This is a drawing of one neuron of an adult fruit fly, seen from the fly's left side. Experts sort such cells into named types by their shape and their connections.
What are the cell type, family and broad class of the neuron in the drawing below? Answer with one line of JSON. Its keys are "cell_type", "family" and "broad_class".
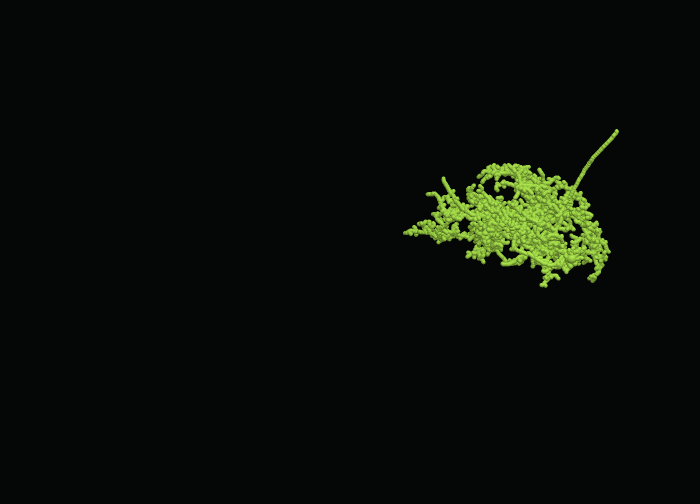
{"cell_type": "MNhl02", "family": "MNhl", "broad_class": "motor neuron of the nerve cord"}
